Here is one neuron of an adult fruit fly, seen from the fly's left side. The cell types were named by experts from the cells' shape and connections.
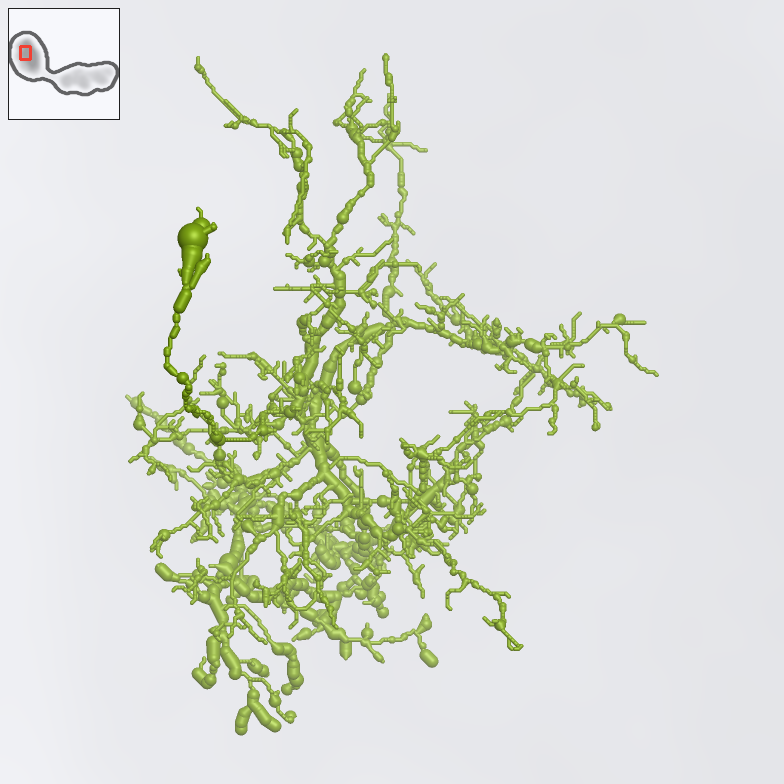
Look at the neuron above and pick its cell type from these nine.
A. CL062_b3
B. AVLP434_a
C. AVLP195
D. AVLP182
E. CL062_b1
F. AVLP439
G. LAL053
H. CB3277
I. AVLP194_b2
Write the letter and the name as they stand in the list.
G. LAL053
